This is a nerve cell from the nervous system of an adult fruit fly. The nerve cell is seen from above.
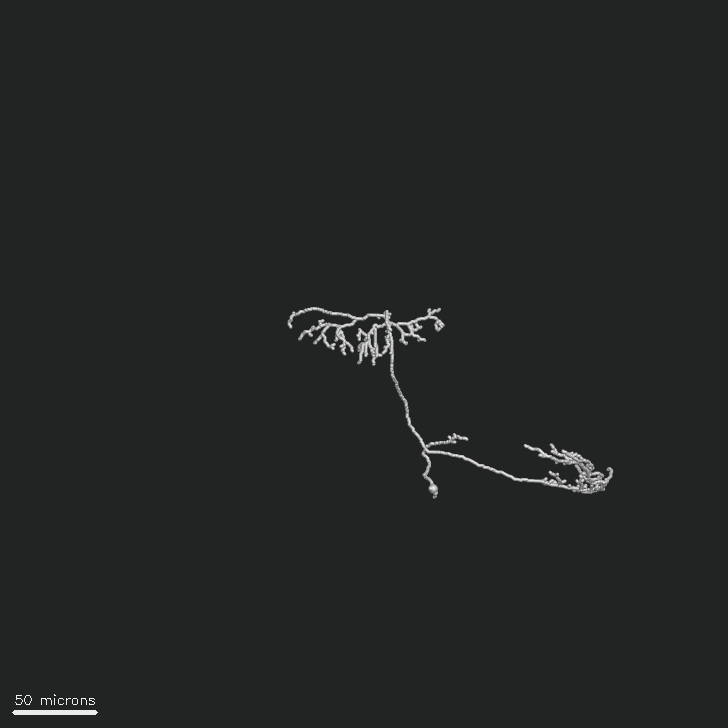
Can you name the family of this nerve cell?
hemilineage DM6_dorso_medial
